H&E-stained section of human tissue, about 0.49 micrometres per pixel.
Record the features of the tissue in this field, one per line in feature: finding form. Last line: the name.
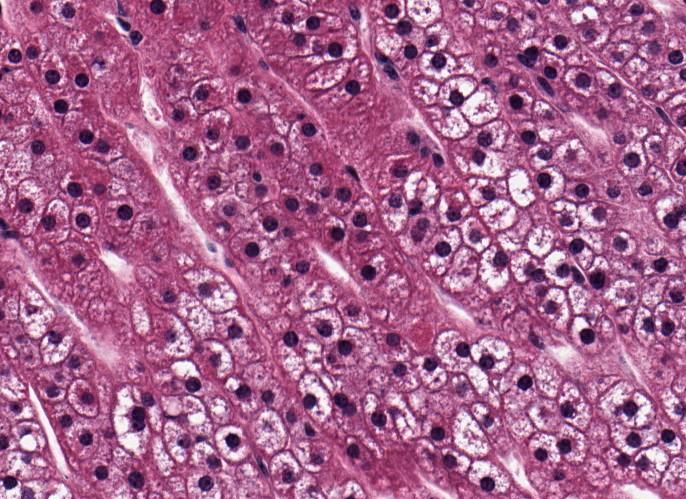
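Arrangement: long parallel cords running diagonally from upper left to lower right across the whole field
Cytoplasm: pale, finely vacuolated and foamy in many cells
Distribution: foamy pale cells most plentiful on the right and at lower left; denser pink cytoplasm toward the upper centre
Cell shape: polygonal, with clearly visible borders between neighbours
Name: adrenal gland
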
